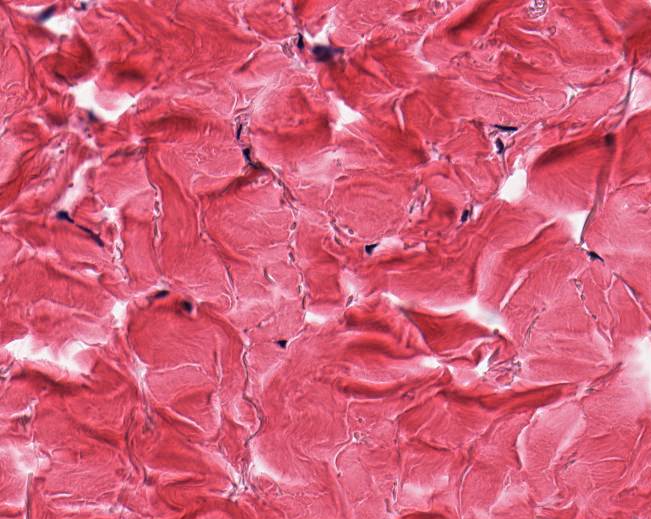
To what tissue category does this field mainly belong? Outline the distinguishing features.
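Dermis is what this field mainly shows. Taking the features in turn, closely packed, thick, pink-staining collagen bundles fill the whole field and run in many different directions.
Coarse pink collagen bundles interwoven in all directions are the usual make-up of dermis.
Next, nuclei are few and widely scattered, small, dark and elongated, in the narrow spaces between bundles.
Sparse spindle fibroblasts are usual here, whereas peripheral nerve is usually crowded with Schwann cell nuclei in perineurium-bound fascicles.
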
